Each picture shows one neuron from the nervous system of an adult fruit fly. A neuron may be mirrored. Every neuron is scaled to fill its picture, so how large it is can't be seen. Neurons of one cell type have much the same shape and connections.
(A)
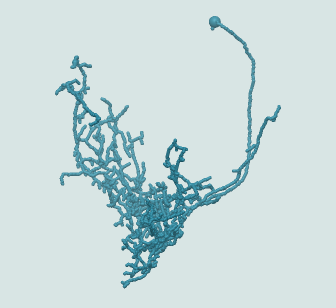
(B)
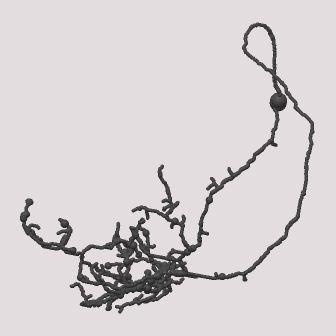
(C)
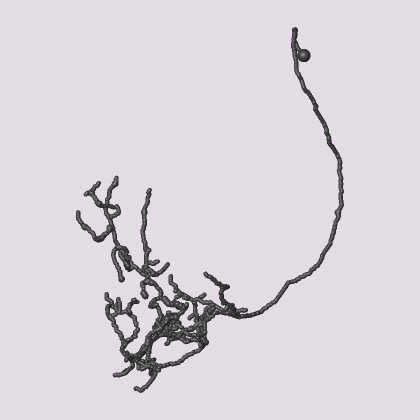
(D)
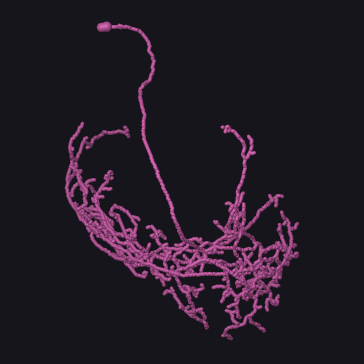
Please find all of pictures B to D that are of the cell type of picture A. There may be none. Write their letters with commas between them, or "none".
D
